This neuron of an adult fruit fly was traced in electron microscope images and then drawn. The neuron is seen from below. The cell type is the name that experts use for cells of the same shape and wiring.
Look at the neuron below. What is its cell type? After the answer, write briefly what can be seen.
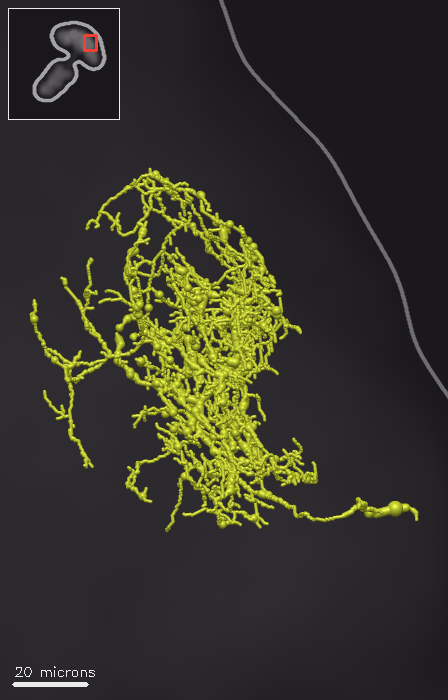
It is of cell type SLP132. It is a central-brain intrinsic neuron. It is in the brain and does not reach the nerve cord. The cell body is at the lower right of the picture. More than a hundred branch ends can be seen.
